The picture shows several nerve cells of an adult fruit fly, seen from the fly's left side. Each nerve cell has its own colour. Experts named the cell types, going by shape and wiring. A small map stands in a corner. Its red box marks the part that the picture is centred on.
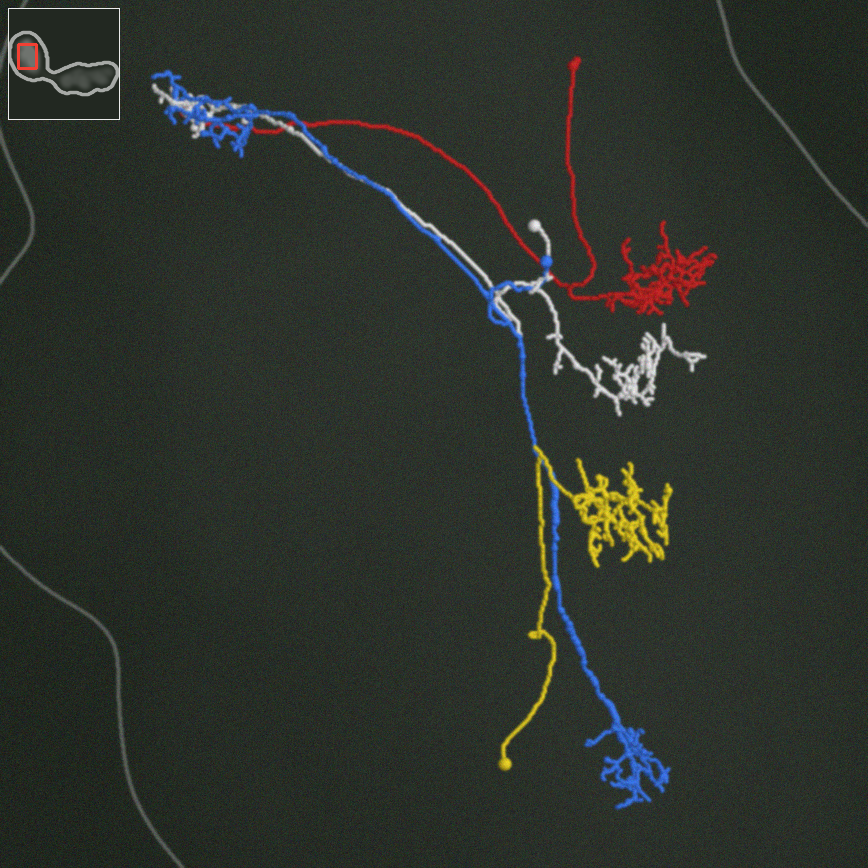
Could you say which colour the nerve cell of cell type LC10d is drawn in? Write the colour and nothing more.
blue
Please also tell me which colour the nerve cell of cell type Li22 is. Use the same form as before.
yellow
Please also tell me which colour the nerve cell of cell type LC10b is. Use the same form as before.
red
